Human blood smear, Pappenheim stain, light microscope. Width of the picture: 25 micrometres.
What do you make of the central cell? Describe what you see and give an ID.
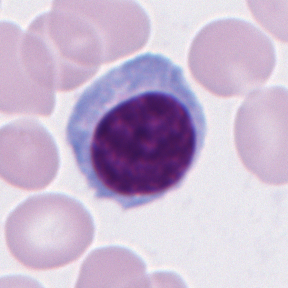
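Nucleus round to slightly oval, without indentation or lobes. Chromatin dense and coarsely clumped, darker patches among lighter ones. Cytoplasm: no visible granules, no vacuoles. Name: typical lymphocyte.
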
